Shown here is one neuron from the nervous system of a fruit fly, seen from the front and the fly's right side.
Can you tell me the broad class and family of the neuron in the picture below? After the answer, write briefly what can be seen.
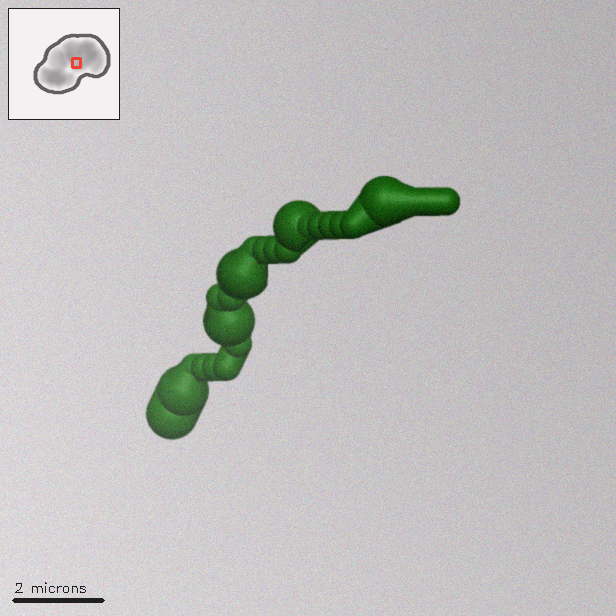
This is a sensory neuron entering the brain. Its family is called class mechanosensory. No cell body is drawn. By the scale bar it is about 6 microns wide in this view.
